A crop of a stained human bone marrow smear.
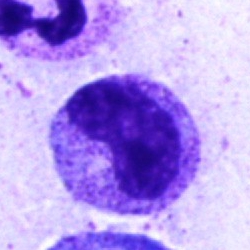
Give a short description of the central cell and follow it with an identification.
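Looking at the central cell, its outline comes out round and smooth. The nucleus isn't centred; it's pushed toward the upper right, and there's an indentation along its left side. Around it, the cytoplasm seems moderate in amount and pale purple. So this is a metamyelocyte.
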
